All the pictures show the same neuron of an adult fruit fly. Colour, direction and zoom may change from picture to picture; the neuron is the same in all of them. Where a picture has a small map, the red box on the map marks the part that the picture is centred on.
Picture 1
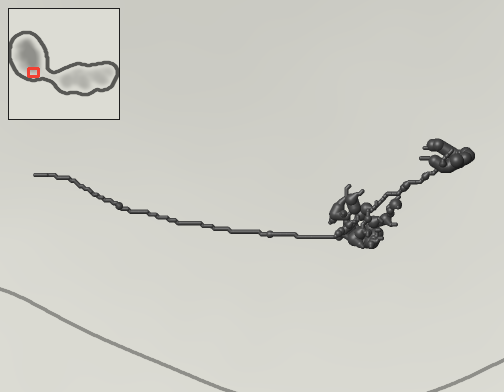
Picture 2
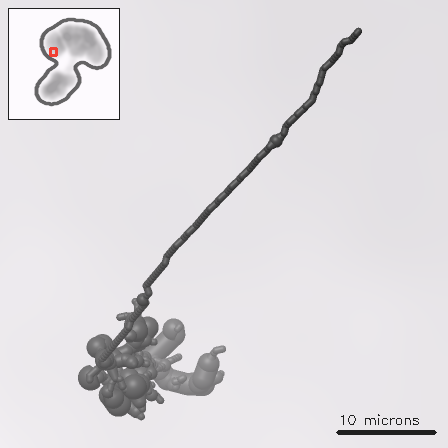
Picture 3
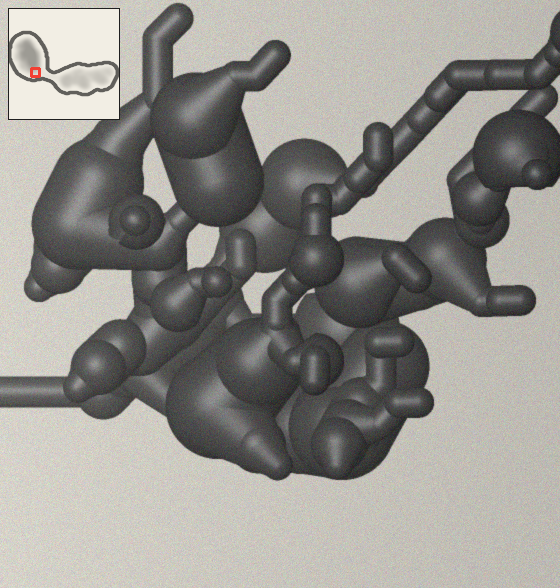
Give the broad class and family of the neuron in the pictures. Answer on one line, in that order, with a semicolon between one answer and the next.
optic-lobe intrinsic neuron; L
